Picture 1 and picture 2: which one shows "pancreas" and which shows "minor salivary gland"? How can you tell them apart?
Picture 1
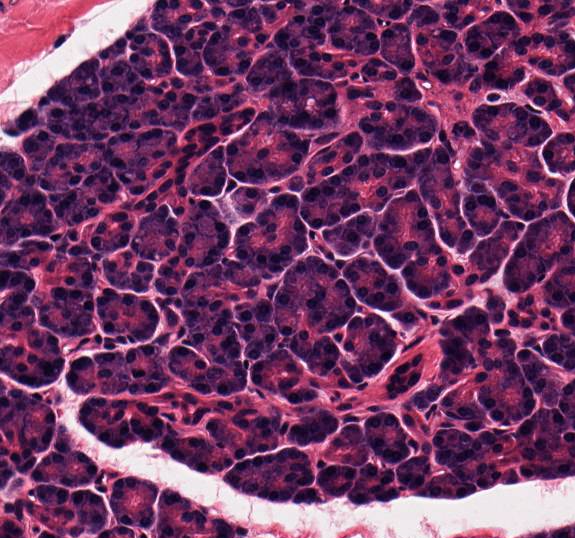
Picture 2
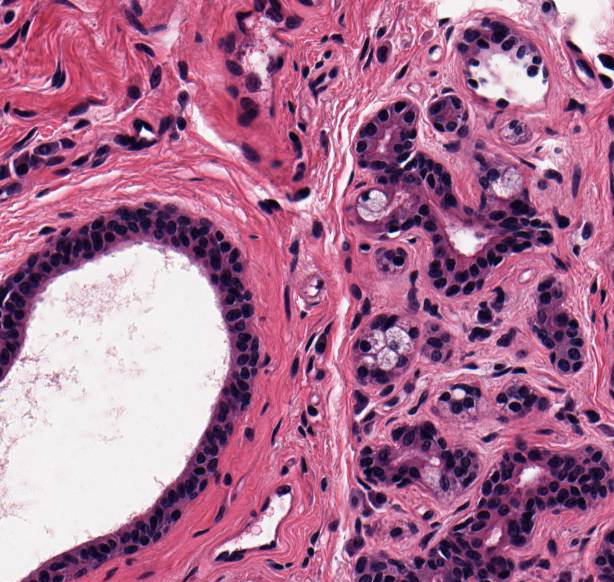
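Pancreas is picture 1; minor salivary gland, picture 2. Pancreas: round dark nuclei at the base of acinar cells, toward each acinus's outer edge; apical cytoplasm pink and granular. All acini look serous, no pale mucous cells; scant stroma of thin pink strands. Salivary gland: large duct, wide lumen, fills the left side, lumen mostly empty and pale with faint wisps only; clusters of small glands fill the right half. Right-centre glands contain scattered cells with pale, bubbly vacuolated cytoplasm; nuclei dark, round to oval.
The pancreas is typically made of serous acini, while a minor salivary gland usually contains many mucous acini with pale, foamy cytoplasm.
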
